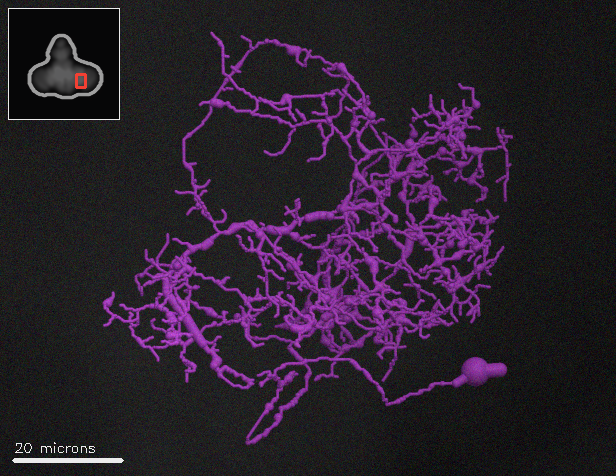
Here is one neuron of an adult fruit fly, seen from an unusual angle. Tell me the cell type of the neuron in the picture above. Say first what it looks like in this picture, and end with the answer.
The cell body is at the lower right of the picture. By the scale bar it is about 75 microns tall in this view. The picture shows more than a hundred branch ends. Its broad class is central-brain intrinsic neuron. It is of cell type CB3594.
